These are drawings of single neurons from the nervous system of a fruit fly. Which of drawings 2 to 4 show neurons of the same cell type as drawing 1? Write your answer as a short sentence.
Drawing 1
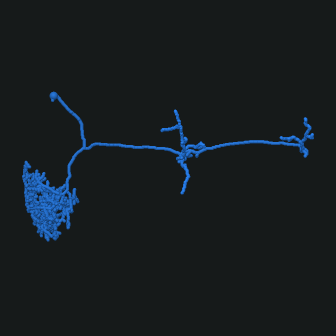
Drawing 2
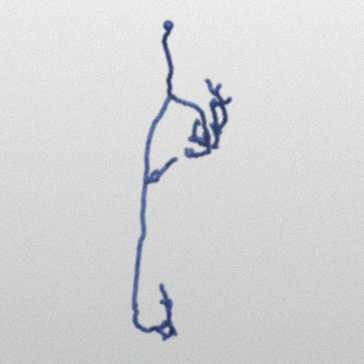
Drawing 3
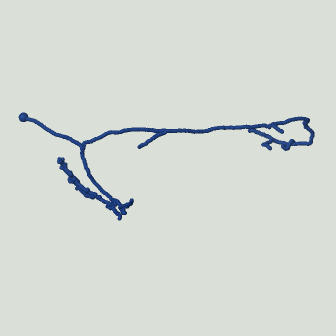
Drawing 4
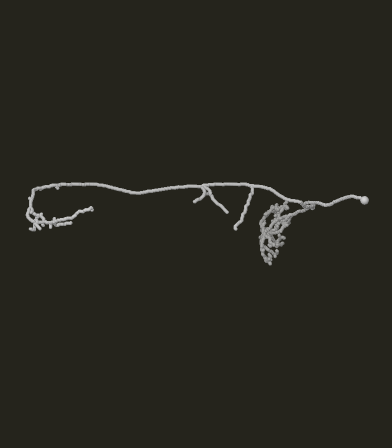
None of them is of the same cell type.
